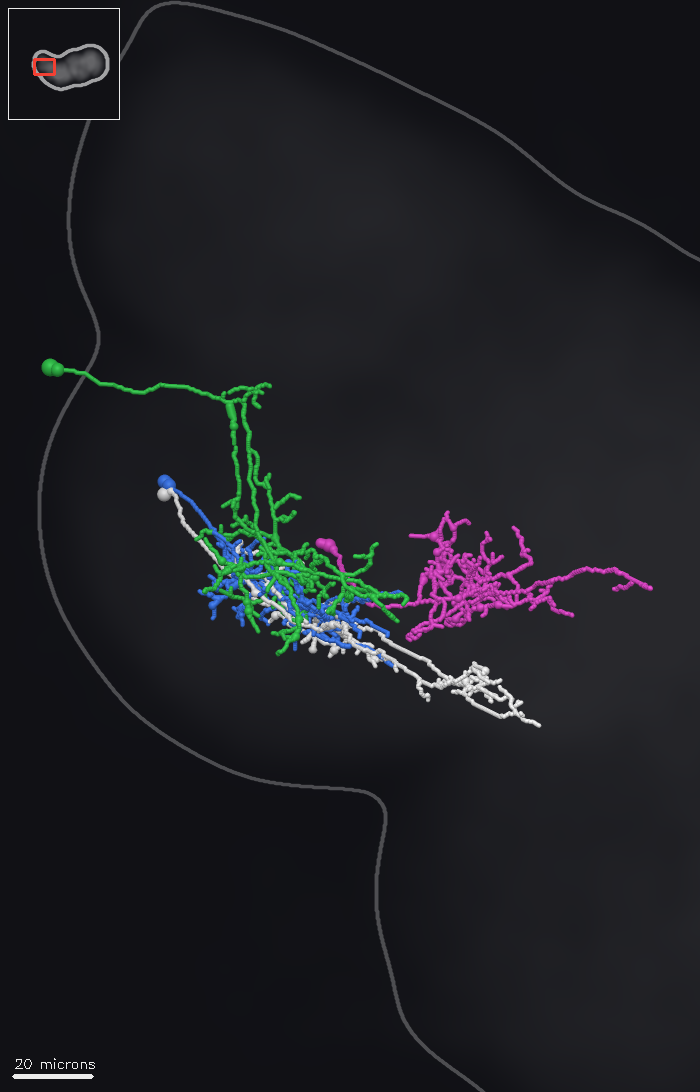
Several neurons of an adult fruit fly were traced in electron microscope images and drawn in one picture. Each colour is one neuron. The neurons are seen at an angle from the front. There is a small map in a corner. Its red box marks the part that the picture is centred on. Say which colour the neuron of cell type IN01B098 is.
white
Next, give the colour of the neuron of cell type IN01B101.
magenta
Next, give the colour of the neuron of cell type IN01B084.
blue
